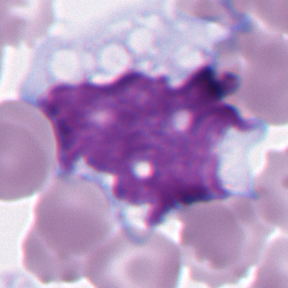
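Monocyte, the cell in the middle of this stained smear of human peripheral blood. Look first at its nucleus: the outline is irregular and jagged, with pointed extensions. Within the nucleus you can find three small, round pale spots. Now turn to the cytoplasm, which is very pale, almost colourless with a faint bluish tint. Above the nucleus it holds many round, clear vacuoles.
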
